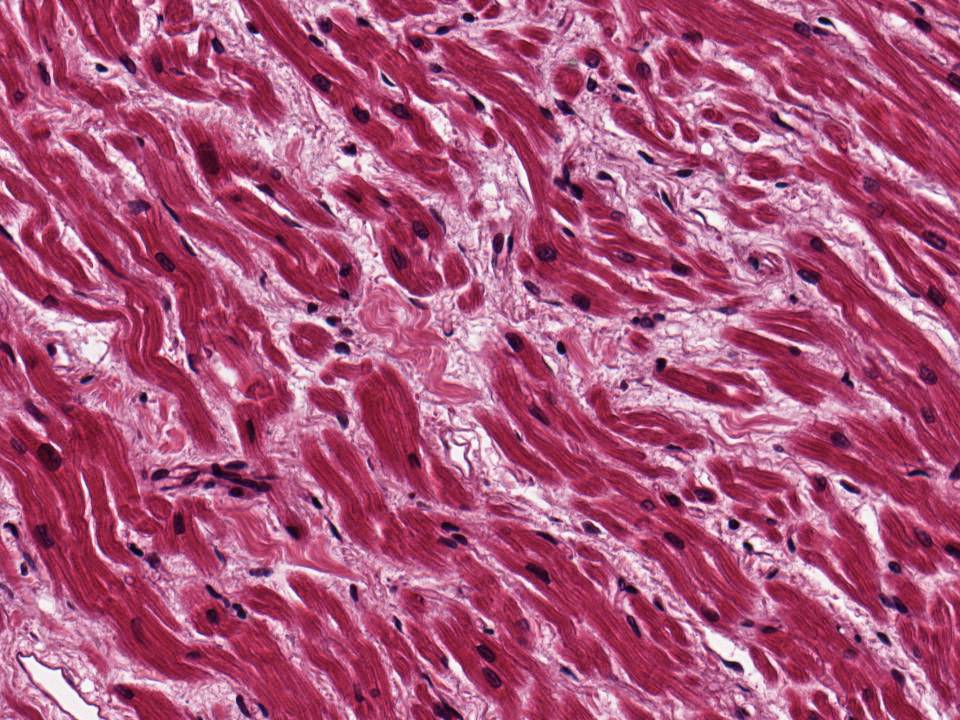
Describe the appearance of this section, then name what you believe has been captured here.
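Fibres: the muscle fibres branch and join their neighbours. Nuclei within the fibres: oval and central. Between the fibres: small, dark, elongated nuclei scattered through the tissue. Near the centre: a small patch of pale pink, wavy collagen. This is the atrial appendage of the heart.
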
